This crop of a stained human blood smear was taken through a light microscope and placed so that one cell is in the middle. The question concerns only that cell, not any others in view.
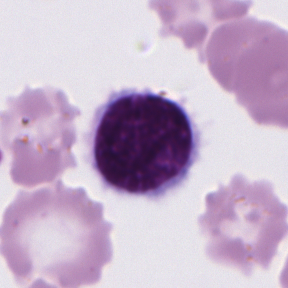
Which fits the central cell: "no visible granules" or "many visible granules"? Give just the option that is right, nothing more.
No visible granules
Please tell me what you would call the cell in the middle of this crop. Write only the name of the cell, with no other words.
hairy cell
